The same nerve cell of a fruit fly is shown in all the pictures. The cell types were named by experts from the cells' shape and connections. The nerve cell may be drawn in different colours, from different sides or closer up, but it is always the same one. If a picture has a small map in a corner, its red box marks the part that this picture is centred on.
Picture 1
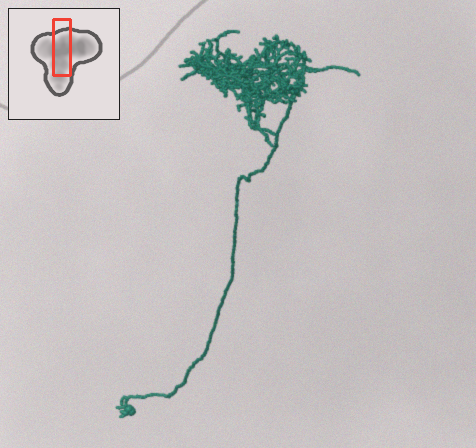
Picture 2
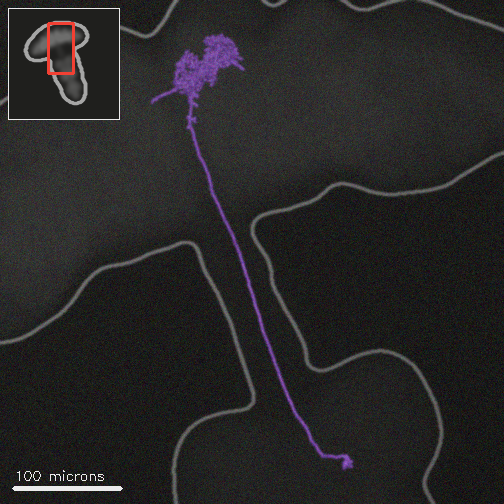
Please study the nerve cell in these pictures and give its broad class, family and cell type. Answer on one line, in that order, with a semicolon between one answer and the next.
ascending neuron; hemilineage 27X; AN27X022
